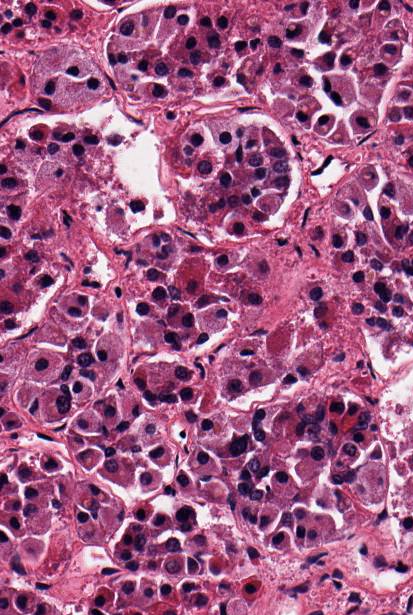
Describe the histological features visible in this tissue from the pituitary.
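What strikes me first is that the cells sit in rounded nests across the whole field, with thin pink fibrous septa between them. Each cell looks polygonal, with plenty of pink granular cytoplasm. The nuclei seem round and dark, and most sit centrally. I can't find any glands with central lumens among them.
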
